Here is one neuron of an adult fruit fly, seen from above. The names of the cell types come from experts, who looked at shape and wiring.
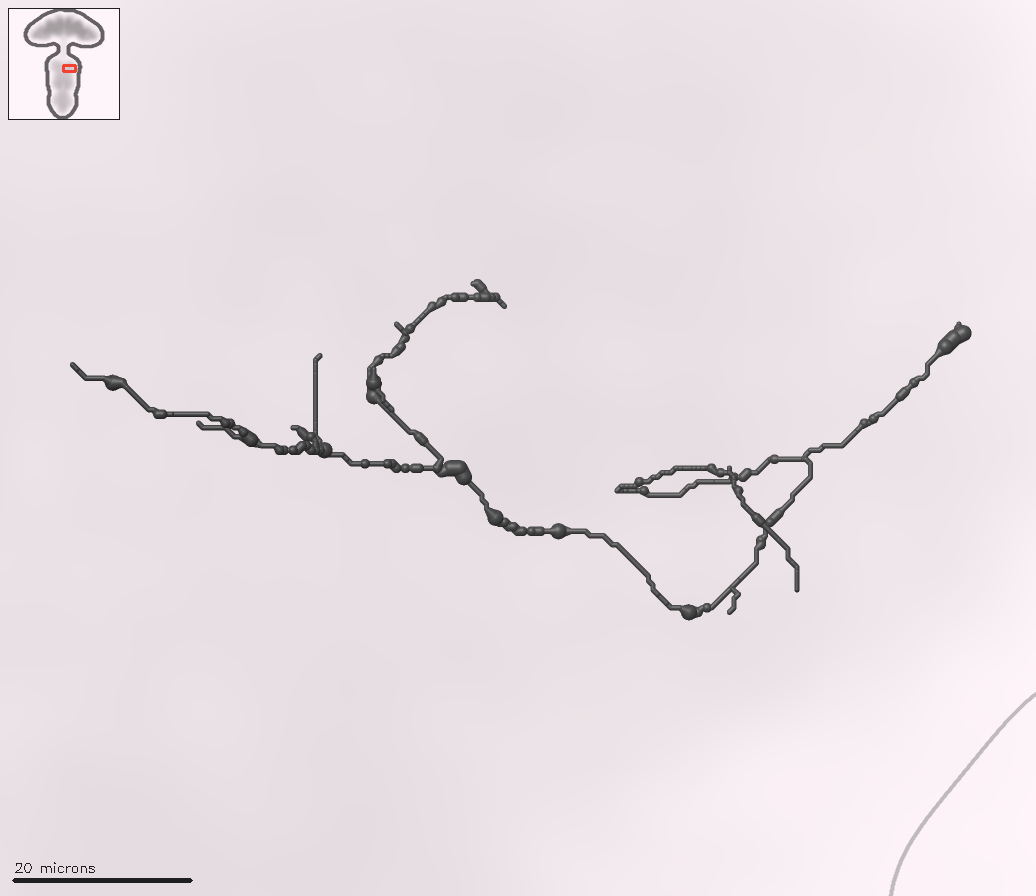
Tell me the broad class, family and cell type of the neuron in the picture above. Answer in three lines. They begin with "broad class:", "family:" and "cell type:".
broad class: sensory neuron entering the nerve cord
family: class gustatory
cell type: LgLG6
